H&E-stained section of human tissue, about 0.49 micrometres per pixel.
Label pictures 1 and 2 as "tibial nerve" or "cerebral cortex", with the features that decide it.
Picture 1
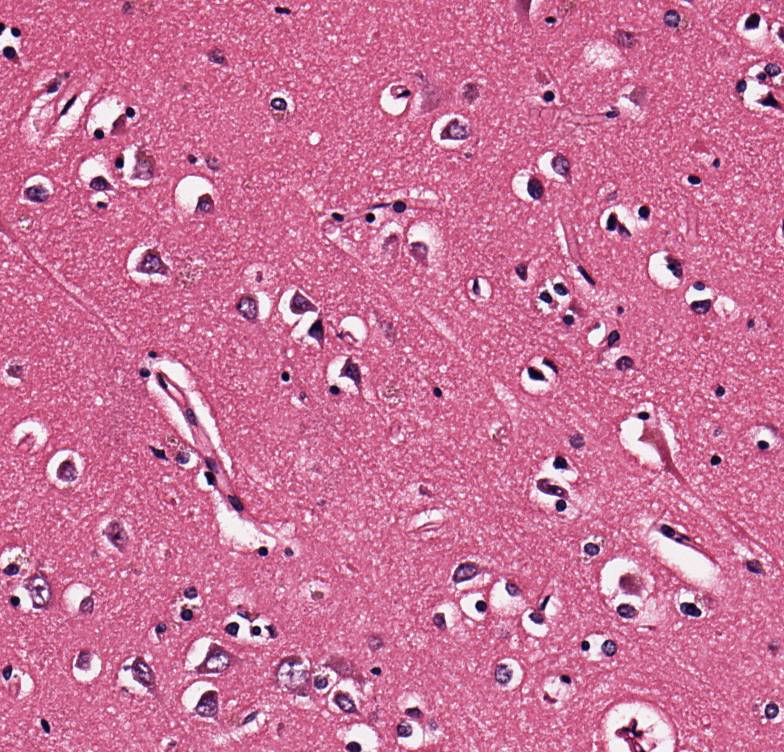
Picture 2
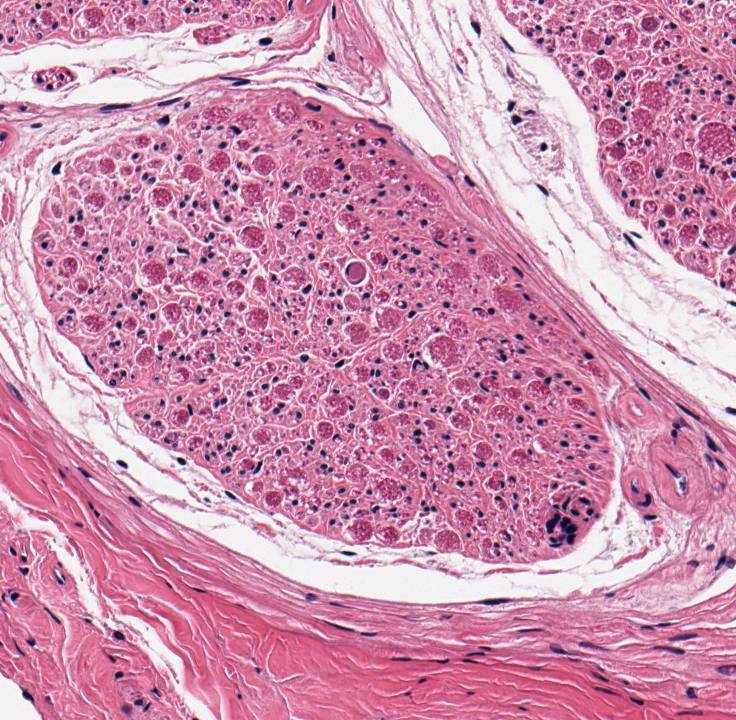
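Names come first: picture 1 is cerebral cortex and picture 2 is tibial nerve. Regarding background, picture 1 has a fine, evenly granular pink fibrillary matrix throughout, while picture 2 is a large oval bundle of fibres filling the centre. Regarding cells, picture 1 has larger cells with angular, triangular bodies and round nuclei, several at lower left, plus many small, round, dark purple nuclei with little visible cytoplasm, some clustered beside the larger cells.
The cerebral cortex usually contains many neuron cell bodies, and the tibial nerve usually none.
In picture 2 the fibres are cut across as round profiles of varying size with pink cores, with small dark oval nuclei scattered evenly among them. Regarding other tissue, dense pink wavy fibrous tissue with spindle-shaped nuclei lies below the bundle in picture 2.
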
